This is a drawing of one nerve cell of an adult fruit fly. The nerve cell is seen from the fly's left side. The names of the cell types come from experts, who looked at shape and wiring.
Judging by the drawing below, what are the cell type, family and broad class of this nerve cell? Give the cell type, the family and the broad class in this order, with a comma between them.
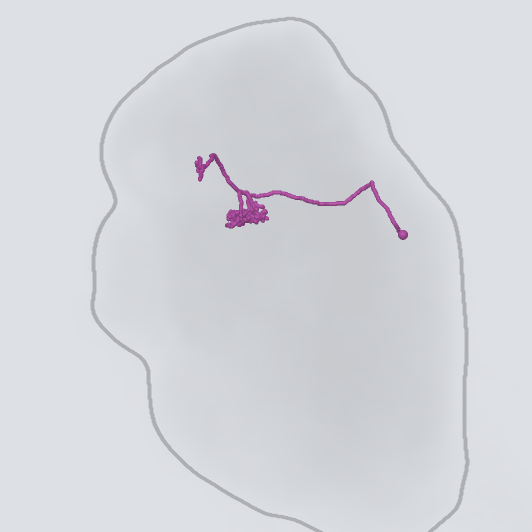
FC1D, class CX, central-brain intrinsic neuron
